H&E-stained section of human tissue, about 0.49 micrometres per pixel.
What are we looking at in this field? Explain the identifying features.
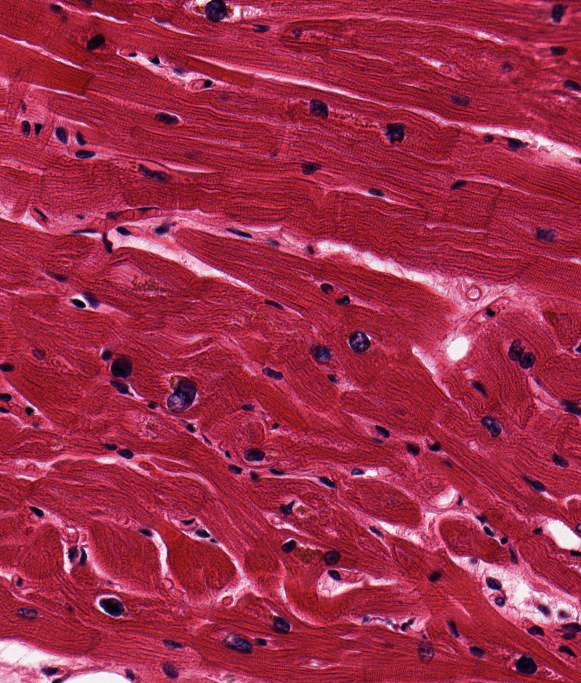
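This field is myocardium. Muscle fibres fill all of it, and they branch and join one another instead of lying as separate parallel cylinders. Their oval nuclei sit centrally, and the cytoplasm is a deep pink-red.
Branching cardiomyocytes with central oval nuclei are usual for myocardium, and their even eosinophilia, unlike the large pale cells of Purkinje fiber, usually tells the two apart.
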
